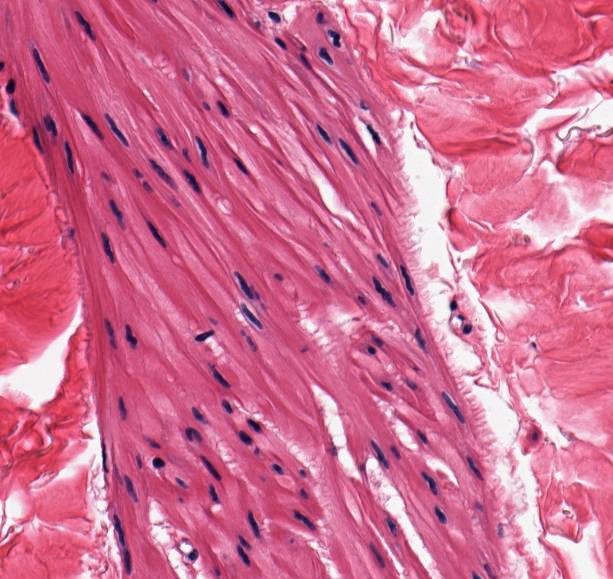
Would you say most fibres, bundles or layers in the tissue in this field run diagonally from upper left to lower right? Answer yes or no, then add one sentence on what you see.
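Yes. A broad band of fibres crosses the field from top to bottom, slanting from upper left towards lower right.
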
